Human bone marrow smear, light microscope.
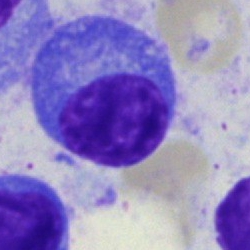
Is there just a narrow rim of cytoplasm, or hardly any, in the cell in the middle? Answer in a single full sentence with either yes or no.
No, the cytoplasm of this cell is abundant.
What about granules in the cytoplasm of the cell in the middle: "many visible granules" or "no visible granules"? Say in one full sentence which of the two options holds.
The cytoplasm of this cell holds no visible granules.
